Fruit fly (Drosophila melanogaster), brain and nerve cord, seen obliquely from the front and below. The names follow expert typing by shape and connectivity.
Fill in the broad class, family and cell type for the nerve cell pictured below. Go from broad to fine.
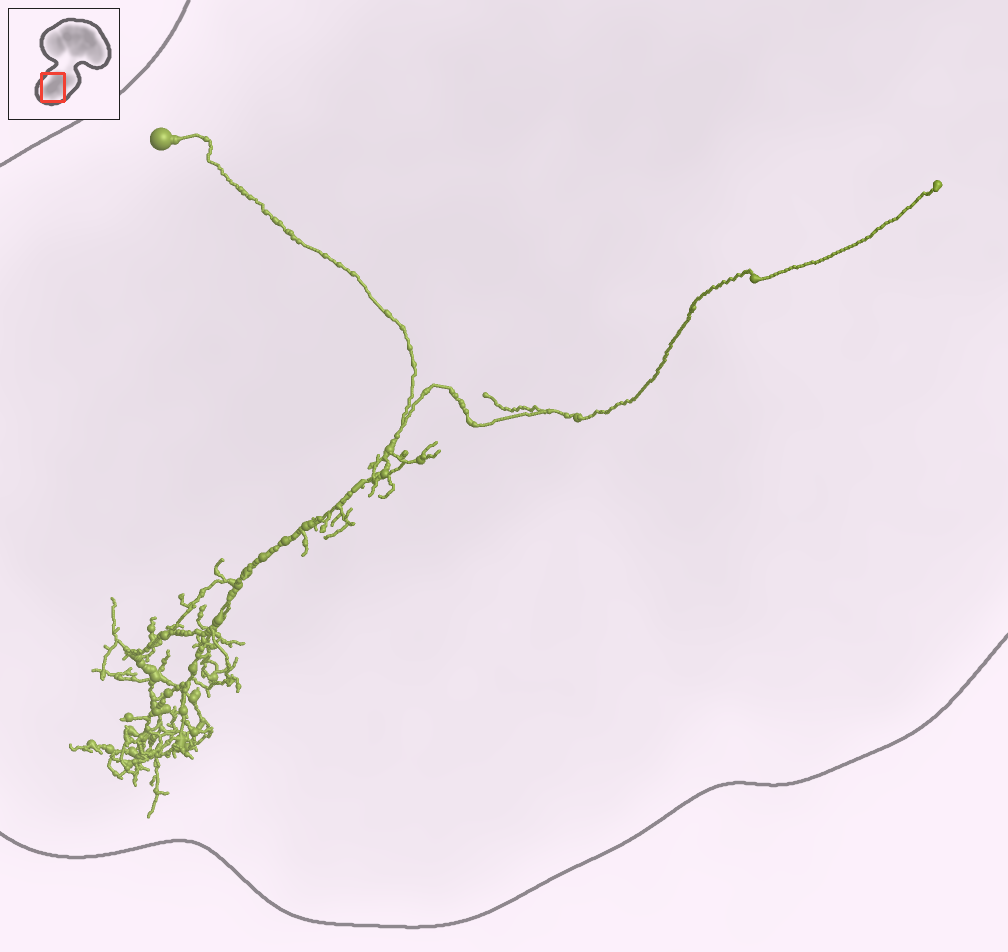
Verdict: nerve-cord intrinsic neuron; hemilineage 23B; IN23B074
